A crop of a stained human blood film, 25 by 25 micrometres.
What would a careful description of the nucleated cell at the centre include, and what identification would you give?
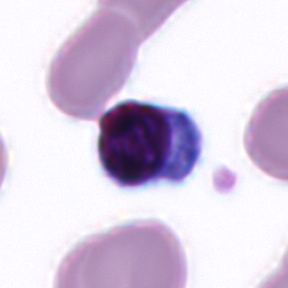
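Nucleus toward the left of the cell. Chromatin very dark purple, dense. Cytoplasm blue, without distinct coarse granules. Cell: plasma cell.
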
